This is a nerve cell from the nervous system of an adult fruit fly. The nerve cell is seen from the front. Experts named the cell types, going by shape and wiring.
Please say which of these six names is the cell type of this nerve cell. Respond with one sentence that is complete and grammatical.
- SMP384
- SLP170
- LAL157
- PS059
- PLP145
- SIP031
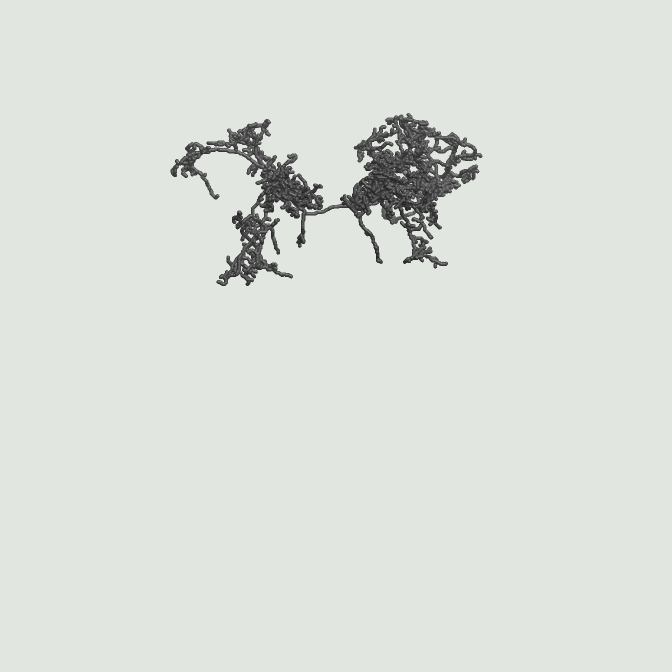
For this nerve cell, the cell type is SMP384.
